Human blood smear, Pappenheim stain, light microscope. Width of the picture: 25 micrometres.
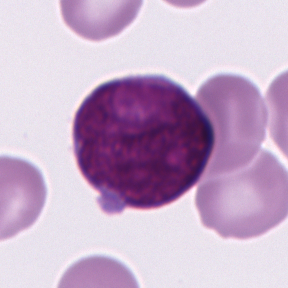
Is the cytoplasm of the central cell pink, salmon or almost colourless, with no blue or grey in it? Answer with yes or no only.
No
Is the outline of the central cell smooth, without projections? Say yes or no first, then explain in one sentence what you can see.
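Yes. The cell outline is smooth and rounded.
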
